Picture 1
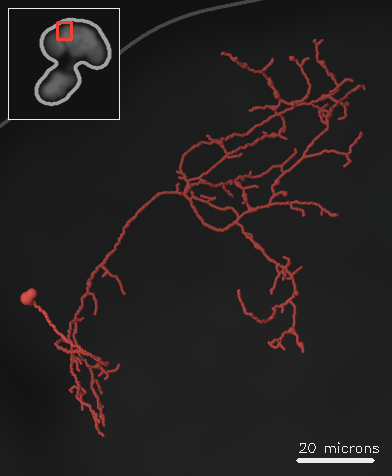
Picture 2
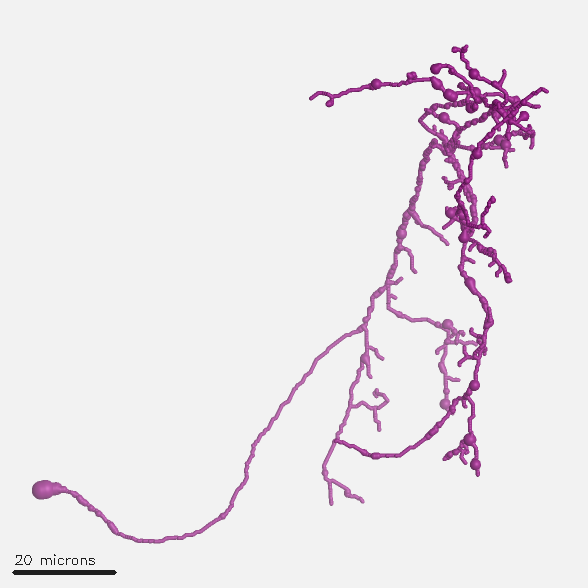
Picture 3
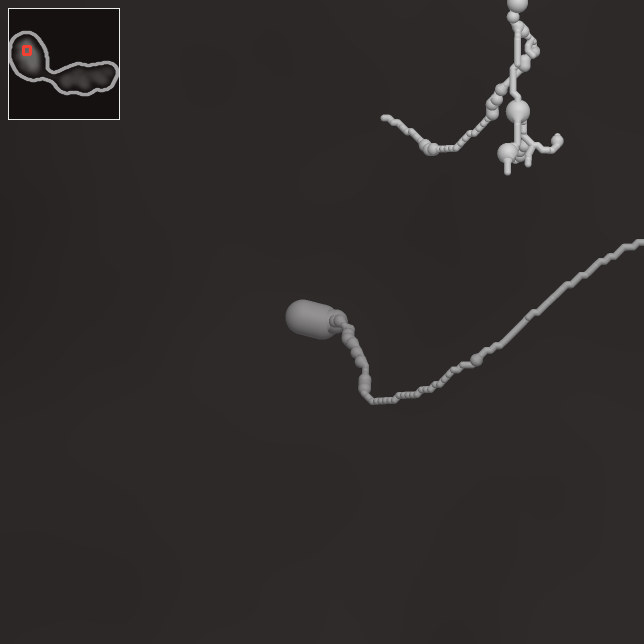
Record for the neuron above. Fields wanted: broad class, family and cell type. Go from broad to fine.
central-brain intrinsic neuron; hemilineage SLPpl3; SLP344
